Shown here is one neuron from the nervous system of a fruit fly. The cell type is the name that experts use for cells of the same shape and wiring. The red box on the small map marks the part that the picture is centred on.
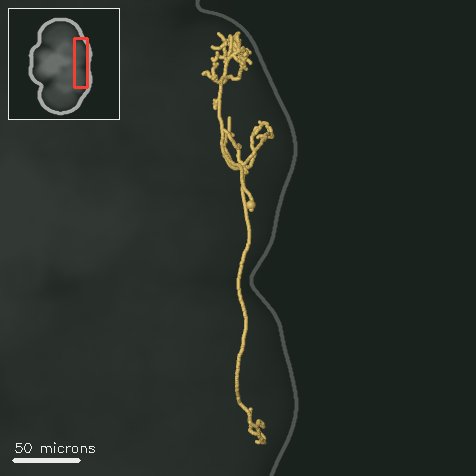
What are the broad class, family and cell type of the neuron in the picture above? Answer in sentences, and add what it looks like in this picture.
It is a central-brain intrinsic neuron. Its family is hemilineage LHd1. Its cell type is CB1033. The cell body can be seen in the middle of the picture. From top to bottom in the picture it spans about 300 microns.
